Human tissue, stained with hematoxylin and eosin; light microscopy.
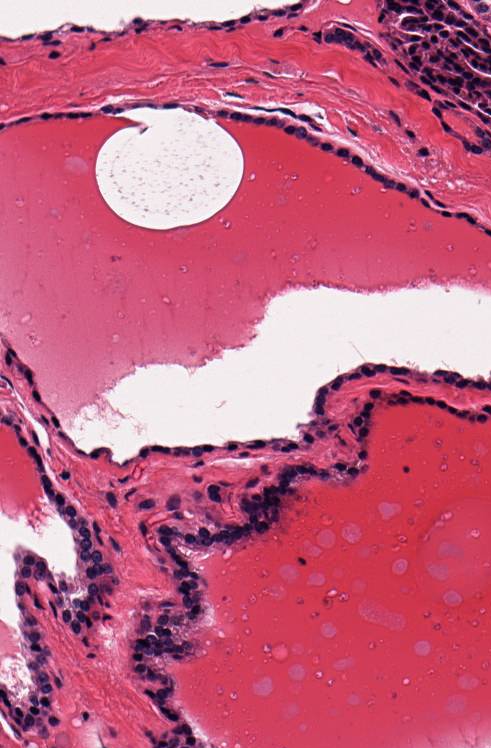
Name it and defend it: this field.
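Structure: thyroid follicle. Large dilated spaces of homogeneous pink material occupy most of the field.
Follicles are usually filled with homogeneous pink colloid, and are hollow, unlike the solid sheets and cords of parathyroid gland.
Upper space lined by a single layer of flattened cells with dark nuclei.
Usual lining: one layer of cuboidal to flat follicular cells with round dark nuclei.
Lower right space: pink material with many small round pale vacuoles.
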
